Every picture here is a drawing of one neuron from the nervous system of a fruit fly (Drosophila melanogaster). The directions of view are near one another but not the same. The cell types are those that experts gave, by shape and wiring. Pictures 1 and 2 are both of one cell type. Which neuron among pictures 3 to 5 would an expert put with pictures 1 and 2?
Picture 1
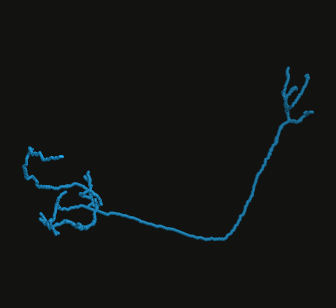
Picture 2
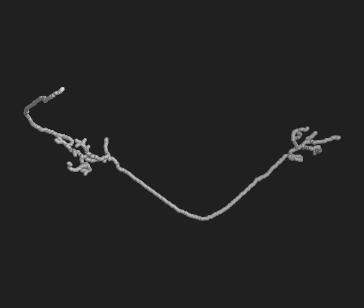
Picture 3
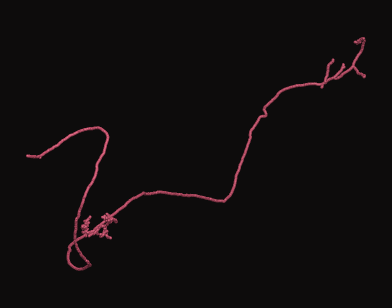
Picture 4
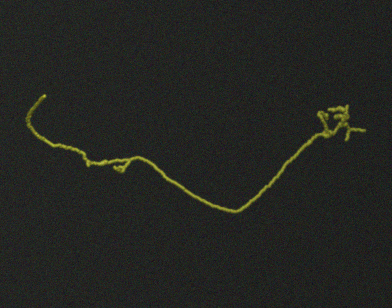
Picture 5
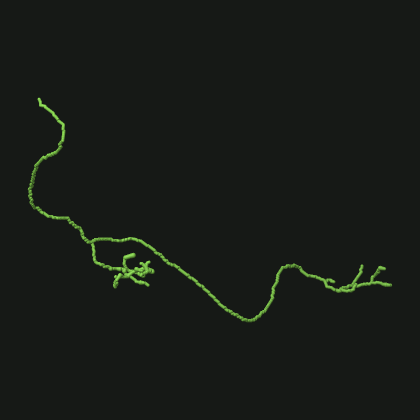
4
